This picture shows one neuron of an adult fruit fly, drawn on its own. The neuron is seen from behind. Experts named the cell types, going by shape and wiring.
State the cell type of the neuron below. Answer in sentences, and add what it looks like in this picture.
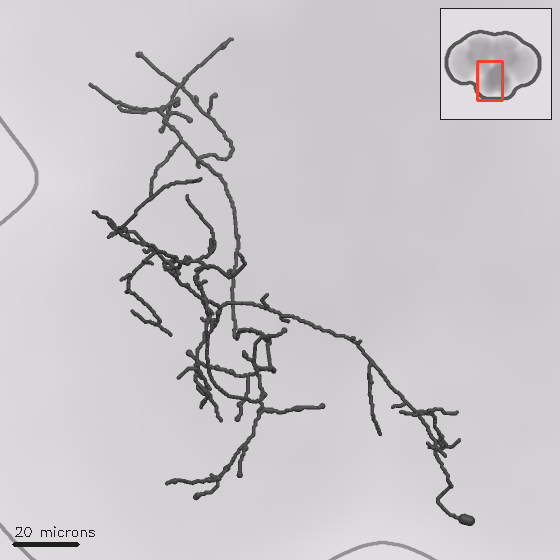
The cell type is AN12B089. It is an ascending neuron. The cell body can be seen at the lower right of the picture. By the scale bar it is about 150 microns tall in this view. The picture shows dozens of branch ends.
